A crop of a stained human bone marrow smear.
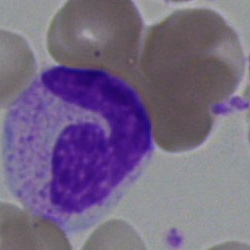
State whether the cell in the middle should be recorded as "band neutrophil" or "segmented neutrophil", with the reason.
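Band neutrophil. Its nucleus forms a thick curved band bent into a hook.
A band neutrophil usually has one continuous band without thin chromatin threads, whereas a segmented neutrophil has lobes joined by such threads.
Dense, coarsely clumped dark purple chromatin and pale pinkish-lilac cytoplasm with scattered fine purple granules complete the picture.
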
